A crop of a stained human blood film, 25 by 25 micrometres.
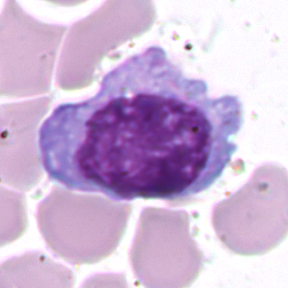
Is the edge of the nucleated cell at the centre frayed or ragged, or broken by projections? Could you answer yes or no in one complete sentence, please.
Yes, this cell has a rough edge that is ragged or bears projections, blebs or tags.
